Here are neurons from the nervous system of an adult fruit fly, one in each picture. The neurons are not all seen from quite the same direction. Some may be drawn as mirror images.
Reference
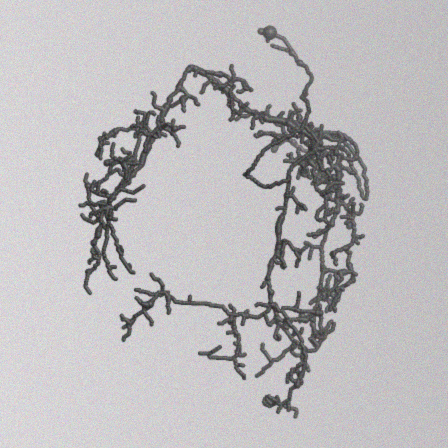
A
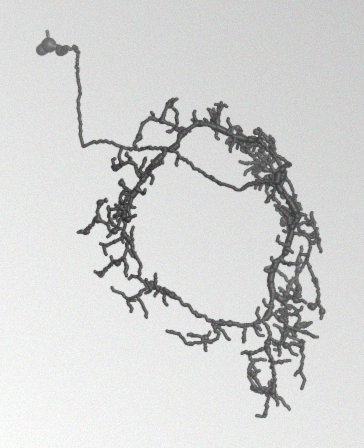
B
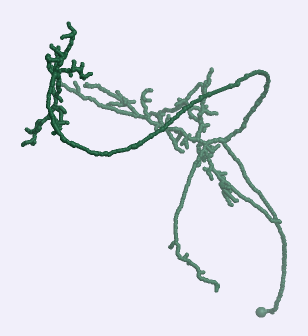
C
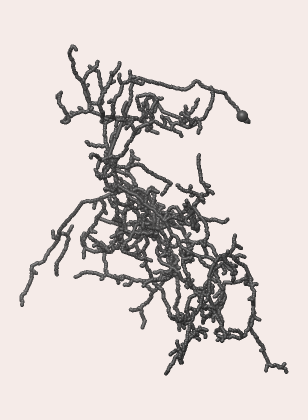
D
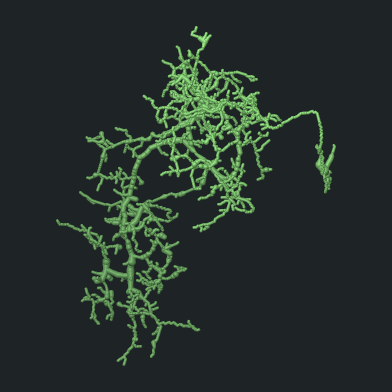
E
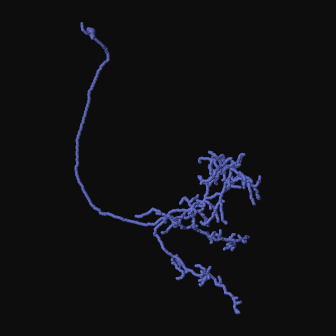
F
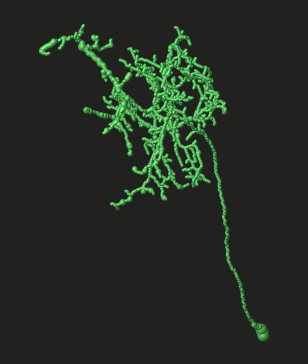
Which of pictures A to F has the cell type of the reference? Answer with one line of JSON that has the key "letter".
{"letter": "A"}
